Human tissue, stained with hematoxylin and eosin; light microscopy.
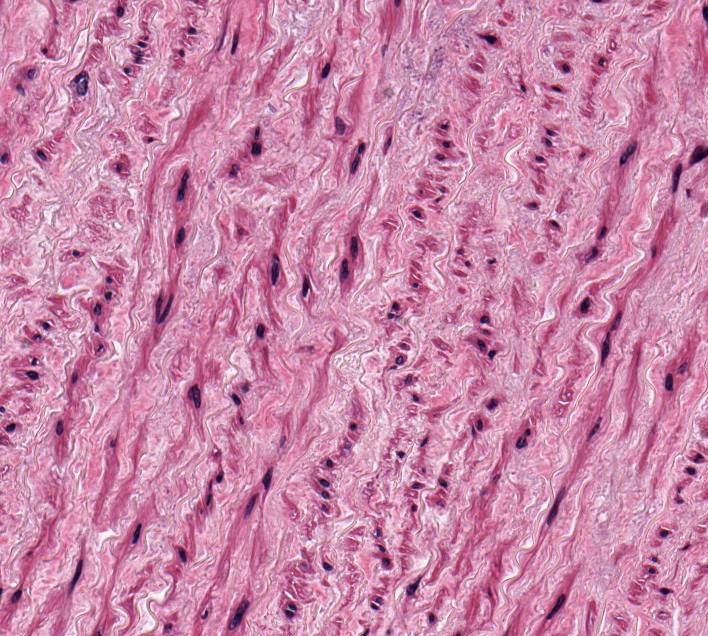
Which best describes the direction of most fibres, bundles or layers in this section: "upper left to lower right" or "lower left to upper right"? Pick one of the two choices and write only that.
Lower left to upper right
